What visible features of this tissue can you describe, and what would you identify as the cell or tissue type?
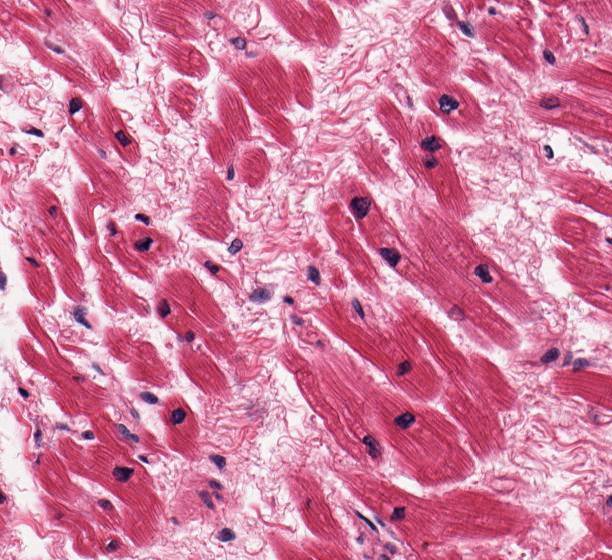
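Muscle fibres: elongated and pink, lying across the whole field with wide gaps of pale loose connective tissue between them; some branch and join their neighbours. In the gaps: thin wavy pink collagen fibres and scattered small, dark, spindle-shaped nuclei. Fat cells: none present. Tissue: atrial appendage of the heart.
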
